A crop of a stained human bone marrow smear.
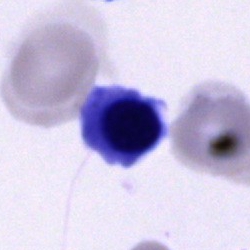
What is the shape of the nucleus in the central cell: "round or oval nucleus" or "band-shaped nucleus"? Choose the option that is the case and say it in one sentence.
Compact and round or oval, the nucleus is not drawn out into a band.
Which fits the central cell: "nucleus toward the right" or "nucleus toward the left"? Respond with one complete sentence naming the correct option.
Toward the right side of the cell sits its nucleus.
